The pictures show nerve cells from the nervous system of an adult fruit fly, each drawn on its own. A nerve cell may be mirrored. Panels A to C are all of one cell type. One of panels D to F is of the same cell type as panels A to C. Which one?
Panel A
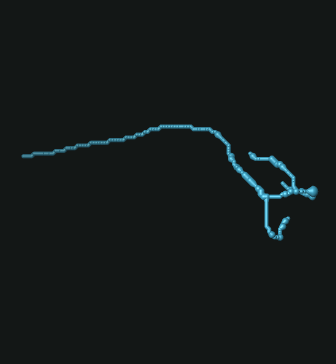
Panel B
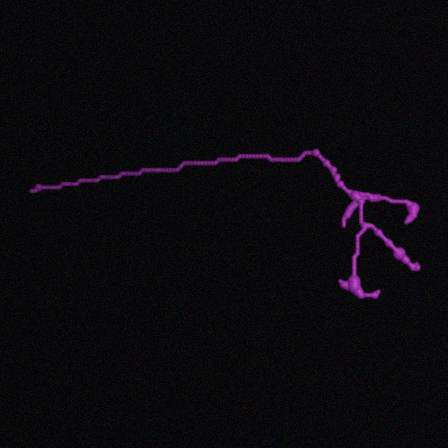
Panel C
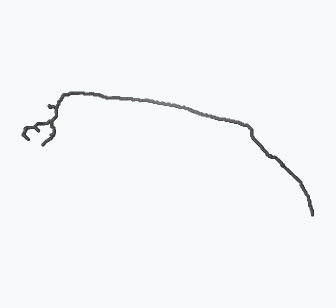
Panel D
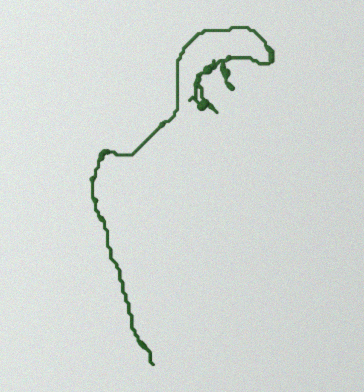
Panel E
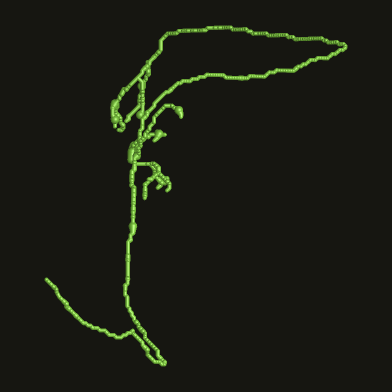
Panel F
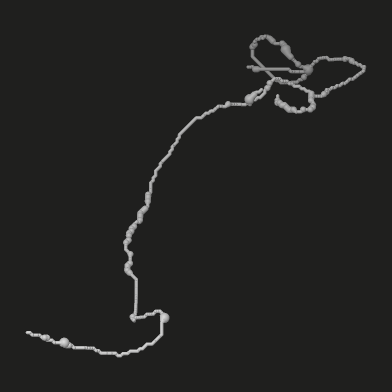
E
